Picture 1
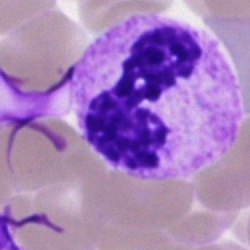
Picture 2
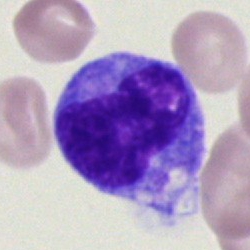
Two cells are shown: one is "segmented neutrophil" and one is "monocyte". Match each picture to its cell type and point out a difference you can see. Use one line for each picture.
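Picture 1 – segmented neutrophil. The cytoplasm is abundant and pale lilac-pink.
Picture 2 – monocyte. The nucleus fills most of the cell and has an irregular, folded outline.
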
